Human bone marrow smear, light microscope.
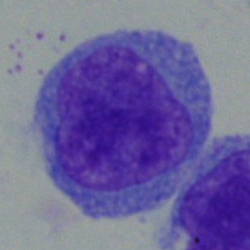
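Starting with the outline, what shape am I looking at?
Roughly round, though the edge is slightly irregular.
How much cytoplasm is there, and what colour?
A moderate blue rim, running all the way round the nucleus.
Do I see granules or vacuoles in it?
No distinct coloured granules, and no clear vacuoles either.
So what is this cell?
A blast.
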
